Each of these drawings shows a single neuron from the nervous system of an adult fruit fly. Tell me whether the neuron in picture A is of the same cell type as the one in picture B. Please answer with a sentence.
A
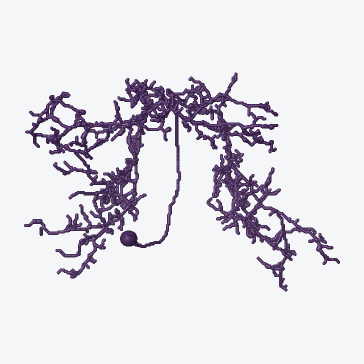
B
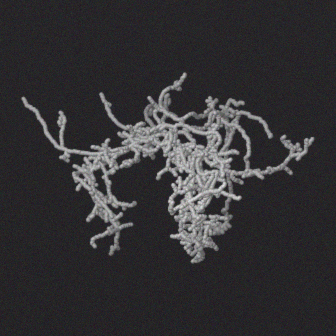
They are of different cell types.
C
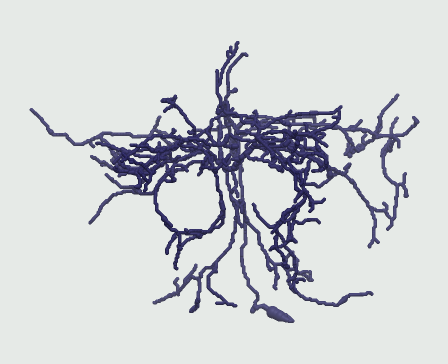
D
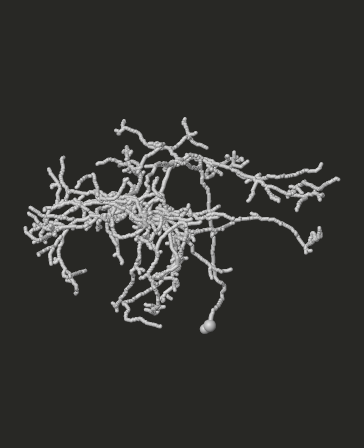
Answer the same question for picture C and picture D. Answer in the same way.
They are of the same cell type.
